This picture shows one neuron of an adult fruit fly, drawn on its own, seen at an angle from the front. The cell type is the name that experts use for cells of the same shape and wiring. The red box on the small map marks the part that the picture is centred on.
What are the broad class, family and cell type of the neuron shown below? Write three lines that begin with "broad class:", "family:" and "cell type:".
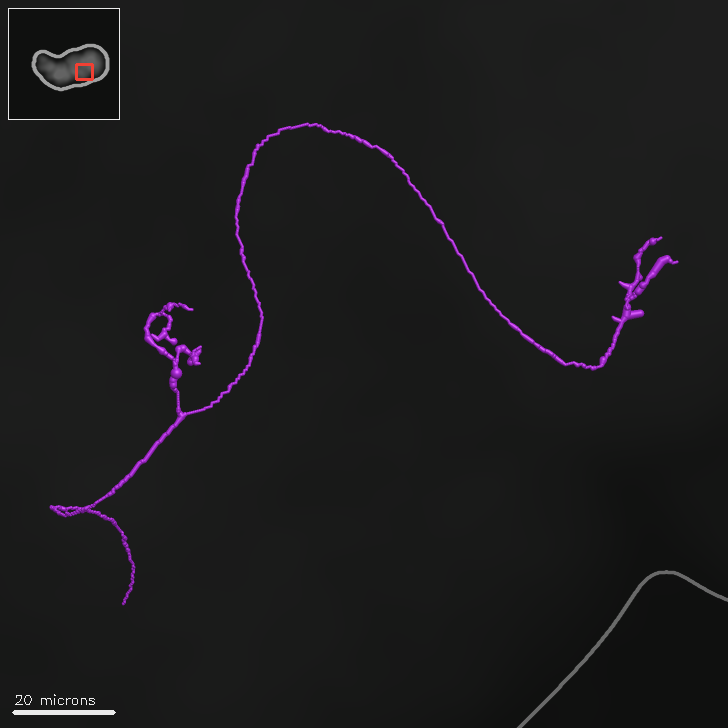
broad class: sensory neuron entering the brain
family: class olfactory
cell type: ORN_VC1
